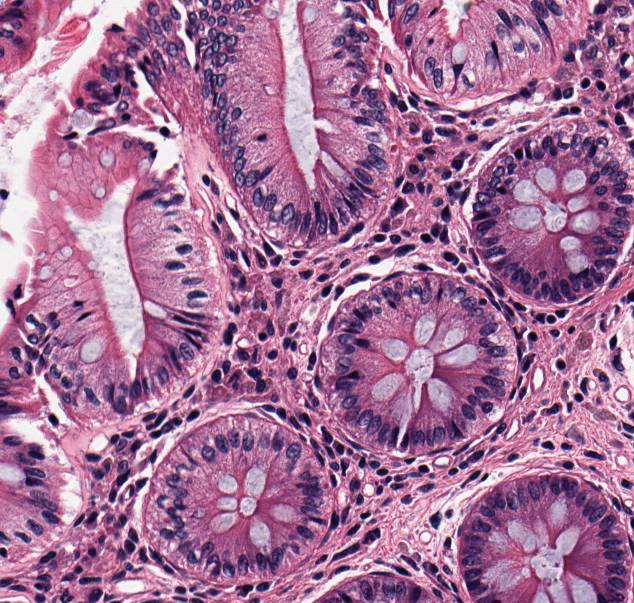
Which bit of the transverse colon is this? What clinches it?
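The answer is colonic mucosa. Its glands are closely packed, similar-sized and unbranched, round in cross section and tubular upper left, with narrow stroma between. A single layer of tall columnar cells has basal nuclei, and goblet cells with pale mucin vacuoles ring each lumen like petals.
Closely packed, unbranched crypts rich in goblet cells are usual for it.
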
